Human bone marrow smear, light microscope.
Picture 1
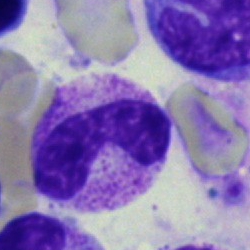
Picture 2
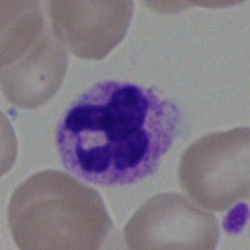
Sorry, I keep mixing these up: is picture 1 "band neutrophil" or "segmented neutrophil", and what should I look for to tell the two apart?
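The band neutrophil is in picture 1, and the segmented neutrophil is in picture 2. Look first at the nucleus in picture 1: it is a thick curved band, bent into a horseshoe whose open side faces downward.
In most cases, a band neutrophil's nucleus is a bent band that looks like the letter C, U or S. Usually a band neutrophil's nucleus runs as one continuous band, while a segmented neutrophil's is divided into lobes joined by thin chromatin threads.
In picture 1 the chromatin is dark purple and coarsely clumped.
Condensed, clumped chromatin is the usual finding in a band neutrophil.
Picture 1 also has a moderate amount of pale lilac cytoplasm, filling the notch of the nucleus and the area above it. Its outline is round and smooth, whereas the outline in picture 2 is only roughly round. Around the cell in picture 2 lie pale red cells without nuclei. Some things the two share: the chromatin in picture 2 is dark purple too, and dense, neither nucleus shows nucleoli, and neither cytoplasm shows vacuoles.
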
